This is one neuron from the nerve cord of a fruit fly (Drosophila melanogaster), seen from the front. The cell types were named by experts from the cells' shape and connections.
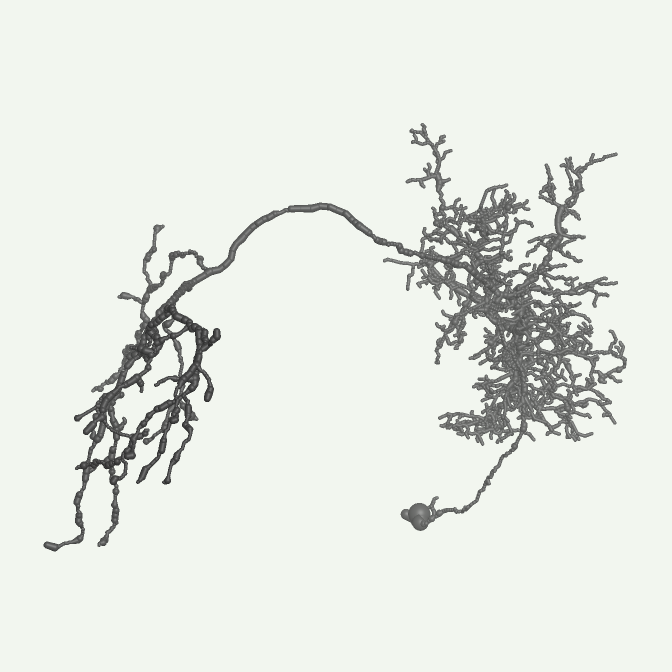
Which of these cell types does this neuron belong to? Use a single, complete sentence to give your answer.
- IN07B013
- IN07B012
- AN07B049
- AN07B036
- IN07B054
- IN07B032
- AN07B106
In the scheme of cell types, this neuron is IN07B013.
